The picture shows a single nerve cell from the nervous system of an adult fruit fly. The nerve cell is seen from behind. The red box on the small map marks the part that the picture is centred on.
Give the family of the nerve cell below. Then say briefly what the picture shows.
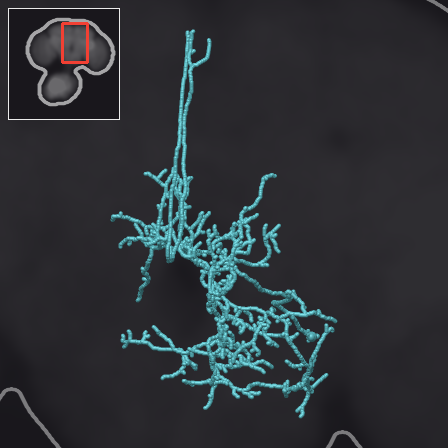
Its family is hemilineage LALv1_ventral. This is a visual centrifugal neuron. Dozens of branch ends can be seen. In this view it is taller than it is wide.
